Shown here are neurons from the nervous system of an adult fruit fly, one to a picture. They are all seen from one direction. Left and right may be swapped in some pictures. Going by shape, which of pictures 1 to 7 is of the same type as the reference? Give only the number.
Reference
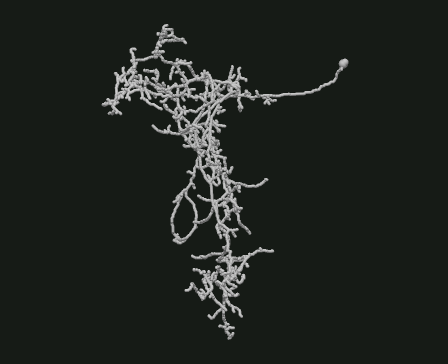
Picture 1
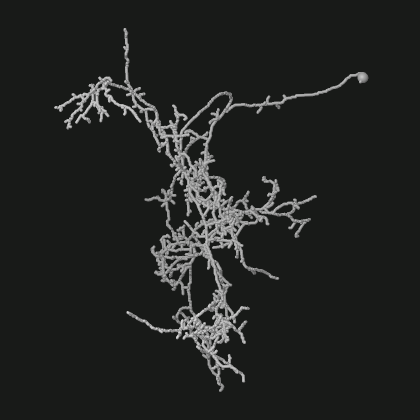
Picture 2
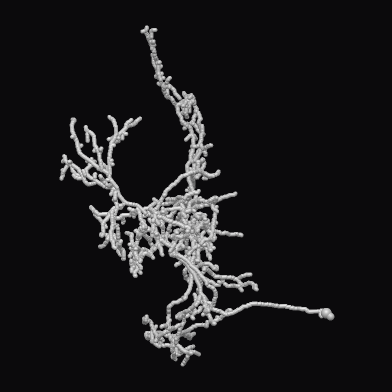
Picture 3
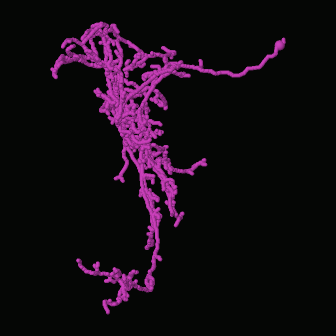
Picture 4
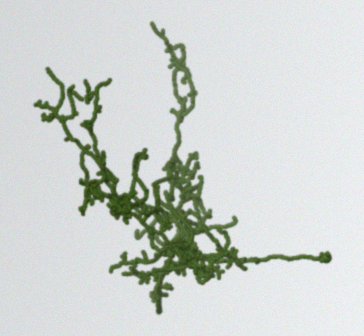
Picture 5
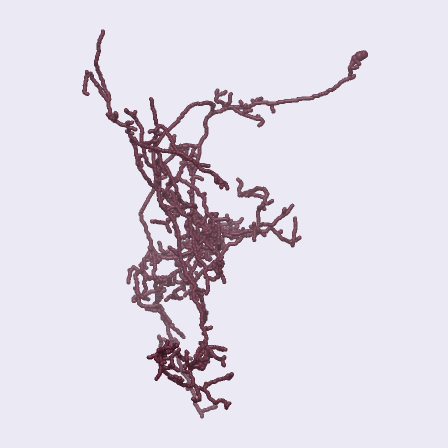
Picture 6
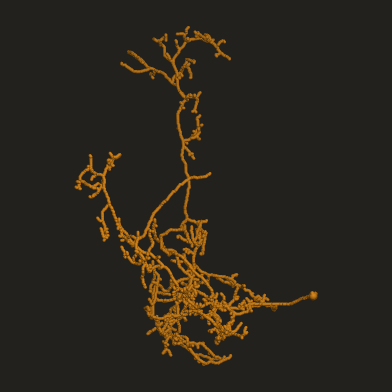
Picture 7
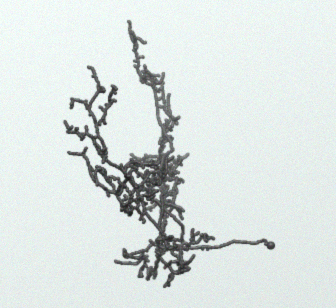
2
